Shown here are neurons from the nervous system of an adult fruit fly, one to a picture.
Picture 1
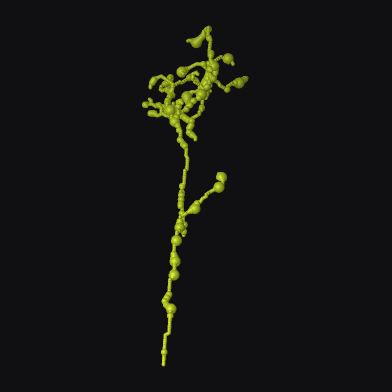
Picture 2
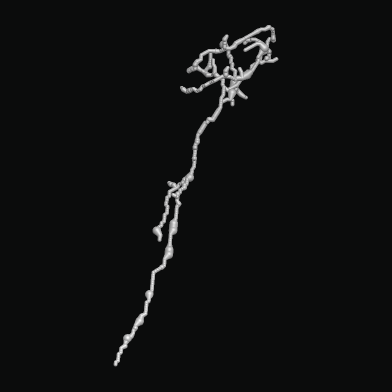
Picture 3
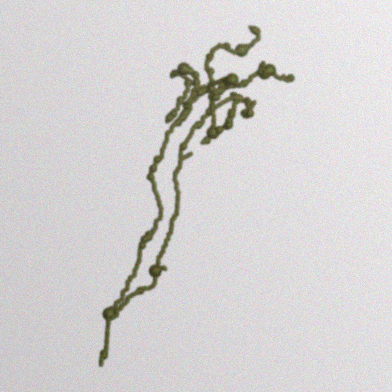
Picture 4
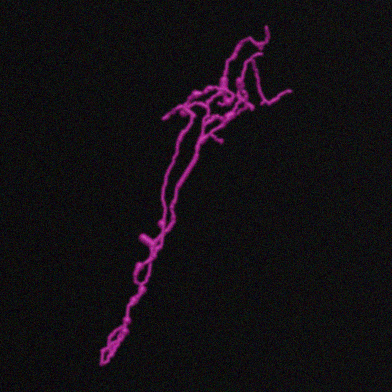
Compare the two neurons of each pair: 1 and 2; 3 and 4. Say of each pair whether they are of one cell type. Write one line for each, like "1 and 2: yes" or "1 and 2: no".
1 and 2: yes
3 and 4: no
